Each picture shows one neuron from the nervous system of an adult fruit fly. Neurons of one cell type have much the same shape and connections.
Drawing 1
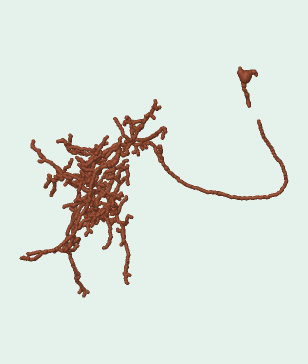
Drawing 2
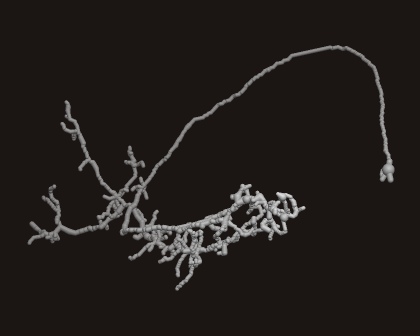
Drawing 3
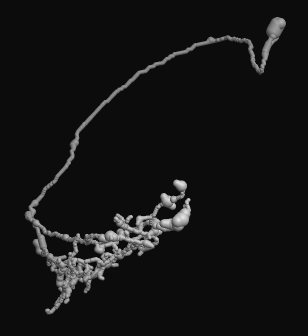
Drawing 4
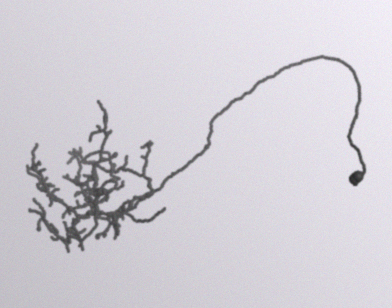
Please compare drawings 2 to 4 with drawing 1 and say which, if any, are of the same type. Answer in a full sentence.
None of them is of the same cell type.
